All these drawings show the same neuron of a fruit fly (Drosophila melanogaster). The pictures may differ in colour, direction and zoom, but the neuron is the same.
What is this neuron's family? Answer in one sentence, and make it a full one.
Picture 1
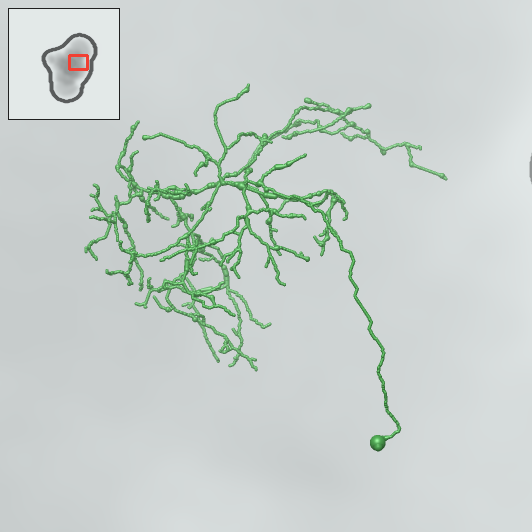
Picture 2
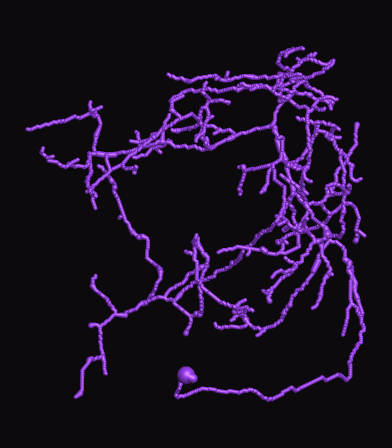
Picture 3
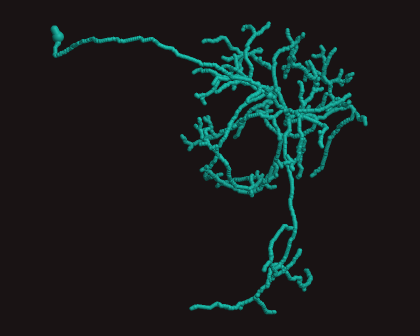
As its family, the neuron has hemilineage 04B.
